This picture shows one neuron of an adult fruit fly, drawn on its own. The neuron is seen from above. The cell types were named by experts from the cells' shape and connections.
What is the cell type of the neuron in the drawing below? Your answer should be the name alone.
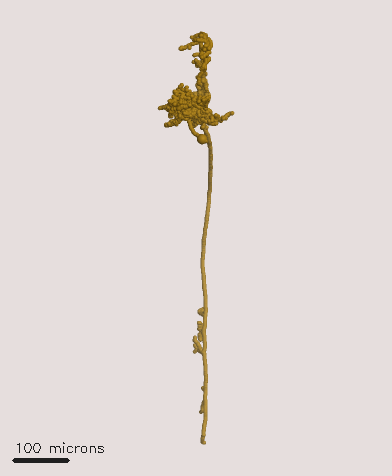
DNp104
